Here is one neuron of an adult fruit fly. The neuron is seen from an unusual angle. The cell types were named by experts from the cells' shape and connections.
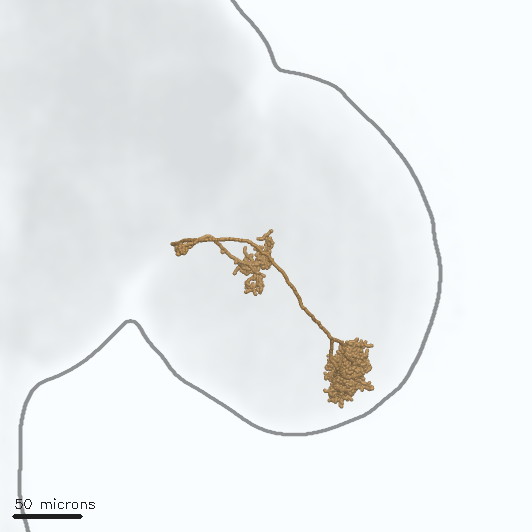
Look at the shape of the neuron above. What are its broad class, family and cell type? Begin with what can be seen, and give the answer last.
By the scale bar it is about 150 microns wide in this view. In this view it is about as wide as it is tall. Its broad class is optic-lobe intrinsic neuron. Its family is MeLo. Its cell type is MeLo9.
